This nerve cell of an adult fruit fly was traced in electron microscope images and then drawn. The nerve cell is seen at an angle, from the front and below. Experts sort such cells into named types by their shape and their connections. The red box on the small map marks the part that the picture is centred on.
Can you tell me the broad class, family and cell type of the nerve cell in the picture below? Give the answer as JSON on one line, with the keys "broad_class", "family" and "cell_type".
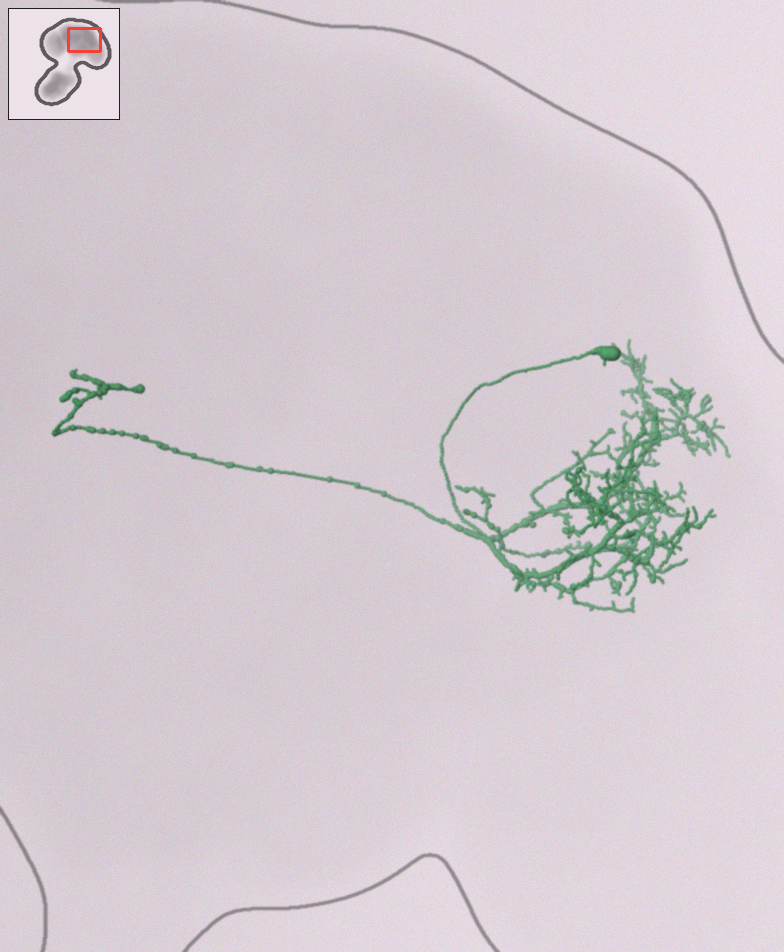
{"broad_class": "central-brain intrinsic neuron", "family": "hemilineage VLPa2", "cell_type": "PVLP027"}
